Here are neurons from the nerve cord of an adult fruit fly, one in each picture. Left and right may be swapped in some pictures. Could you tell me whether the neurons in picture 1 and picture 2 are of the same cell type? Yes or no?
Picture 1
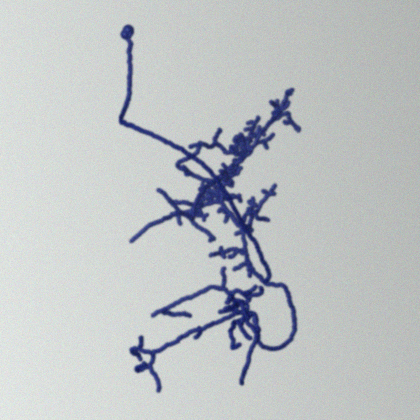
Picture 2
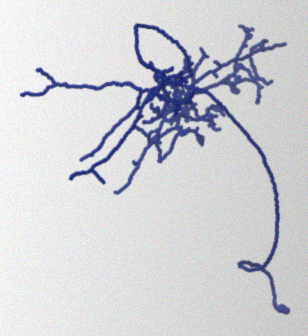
no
